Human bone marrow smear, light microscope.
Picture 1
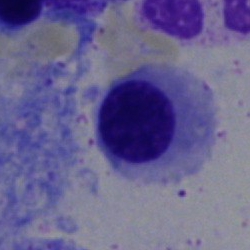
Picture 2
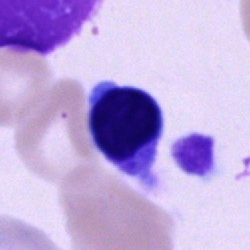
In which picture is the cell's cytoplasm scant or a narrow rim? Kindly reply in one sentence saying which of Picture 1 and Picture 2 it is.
What picture 2 shows is a cell with scant cytoplasm.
